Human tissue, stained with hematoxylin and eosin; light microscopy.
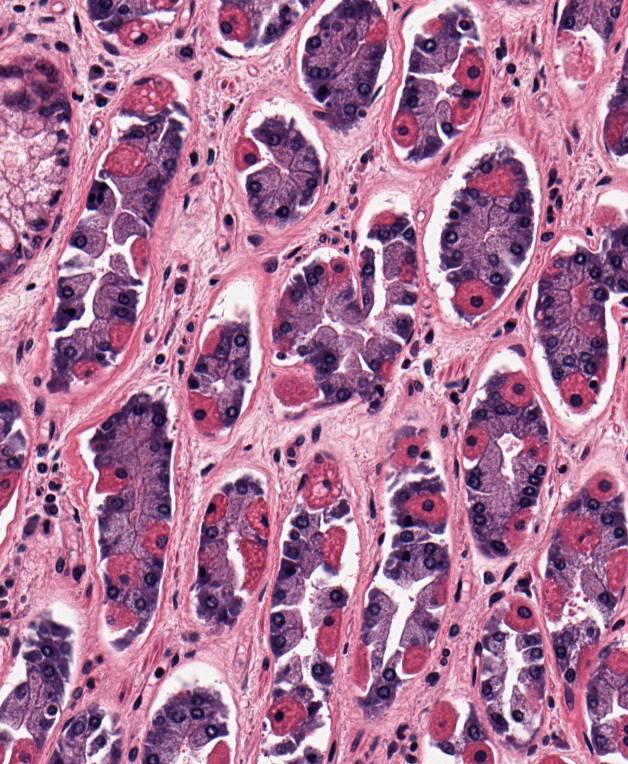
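Stomach, H&E. Scattered parietal cells are larger and rounded, with bright pink cytoplasm and a central round nucleus; most sit at the outer edge of the glands, bulging toward the stroma. Gland lumens are narrow slits or small spaces, often hardly visible. A pale, foamy, weakly stained area occupies the top left corner.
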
